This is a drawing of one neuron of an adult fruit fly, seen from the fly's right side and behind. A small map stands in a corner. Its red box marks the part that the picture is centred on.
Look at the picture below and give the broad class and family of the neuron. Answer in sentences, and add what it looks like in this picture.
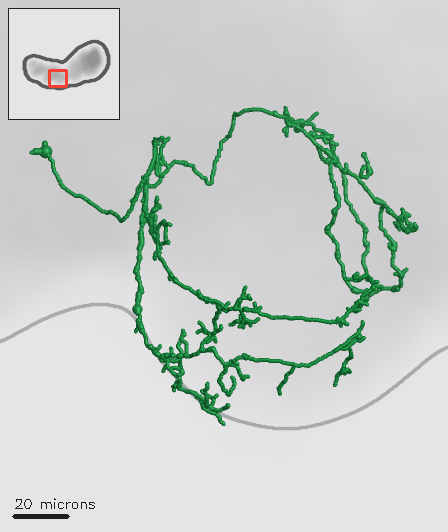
It is a nerve-cord intrinsic neuron. The family is hemilineage 03A. The cell body can be seen at the upper left of the picture. By the scale bar it is about 140 microns wide in this view. Dozens of branch ends can be seen.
